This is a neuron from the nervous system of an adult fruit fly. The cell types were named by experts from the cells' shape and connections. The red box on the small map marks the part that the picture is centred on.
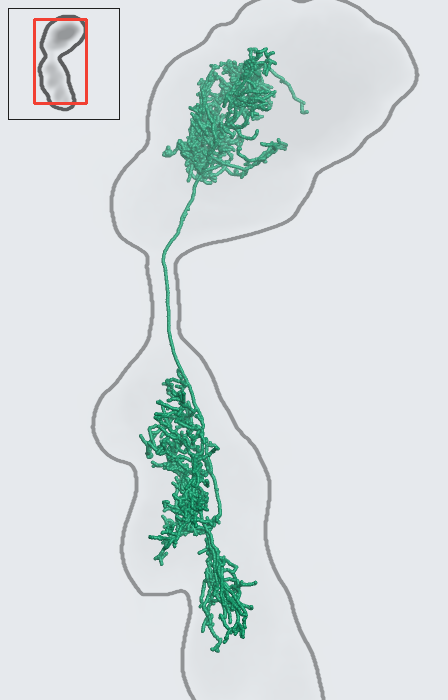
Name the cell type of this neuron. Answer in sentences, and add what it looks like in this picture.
Its cell type is DNge047. This is a descending neuron. Dozens of branch ends can be seen. In this view it is more than twice as tall as it is wide.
